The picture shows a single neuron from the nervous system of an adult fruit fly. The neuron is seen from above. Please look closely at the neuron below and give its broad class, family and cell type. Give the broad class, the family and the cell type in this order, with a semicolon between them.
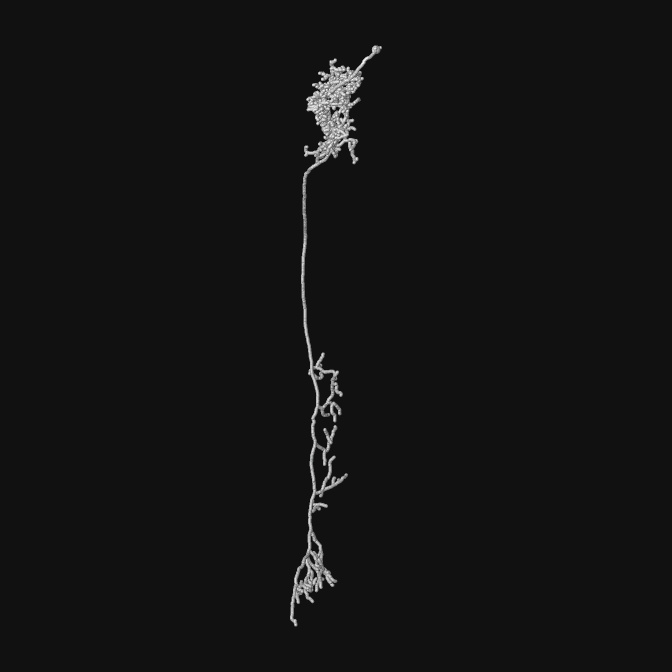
descending neuron; hemilineage WEDd1; DNae001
